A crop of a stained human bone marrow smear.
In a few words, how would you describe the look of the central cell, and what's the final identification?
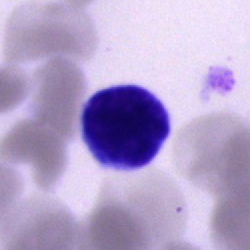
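In outline the cell is round and smooth. Its chromatin stains dense and dark blue-purple throughout. No nucleoli stand out within the nucleus, and no granules are visible anywhere in the cell. It is a lymphocyte.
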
